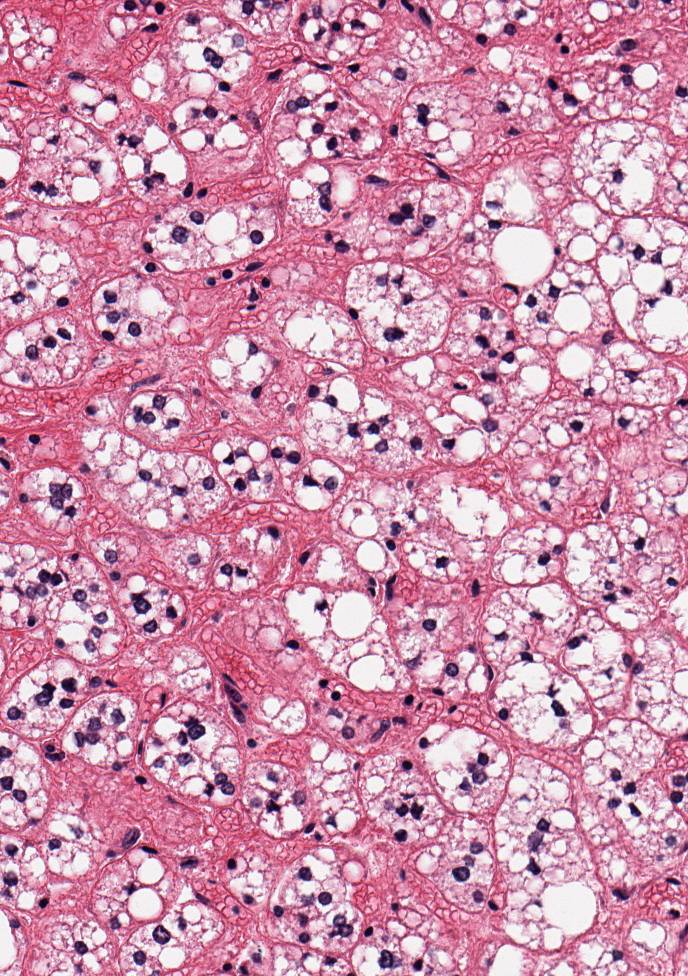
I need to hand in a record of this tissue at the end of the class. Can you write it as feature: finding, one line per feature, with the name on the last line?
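Partitions: thin, delicate, pink, between the nests
Cytoplasm: filled with many clear, empty-looking vacuoles
Vacuoles: varied in size, tiny bubbles to a few large round spaces
Nuclei: small, round, darkly stained
Name: adrenal gland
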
